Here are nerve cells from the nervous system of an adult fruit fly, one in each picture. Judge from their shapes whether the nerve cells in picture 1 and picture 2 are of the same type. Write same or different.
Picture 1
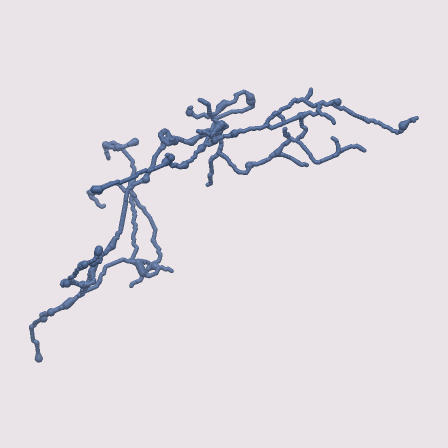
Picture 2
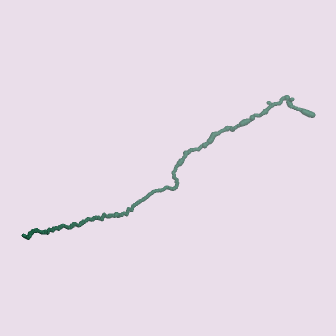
different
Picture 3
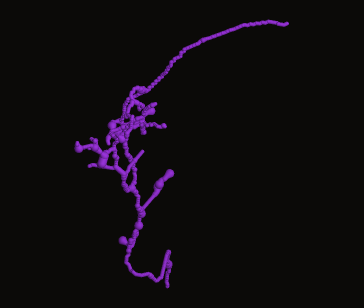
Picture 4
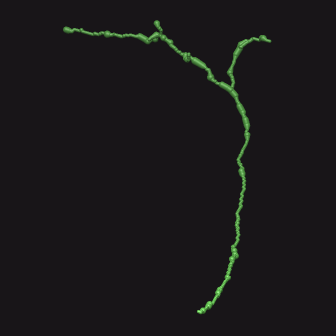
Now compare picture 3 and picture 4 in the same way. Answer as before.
different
